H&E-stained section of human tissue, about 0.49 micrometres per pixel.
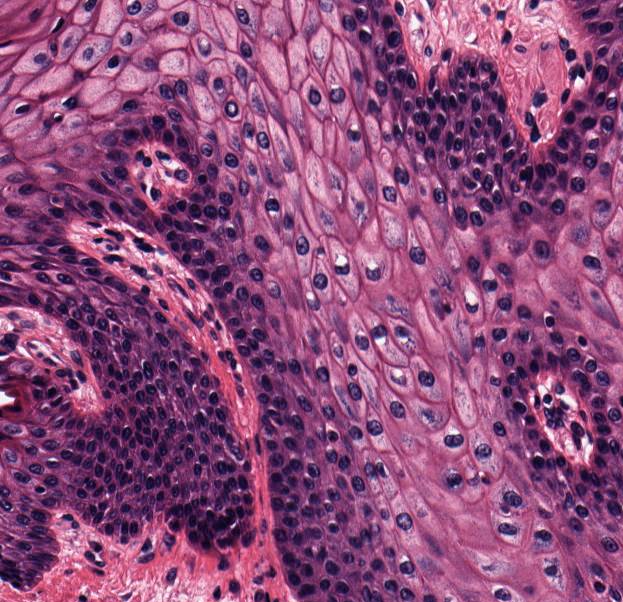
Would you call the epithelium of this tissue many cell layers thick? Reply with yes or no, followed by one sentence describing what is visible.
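Yes. Stratified squamous epithelium fills nearly the whole field, indented by narrow stromal papillae.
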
